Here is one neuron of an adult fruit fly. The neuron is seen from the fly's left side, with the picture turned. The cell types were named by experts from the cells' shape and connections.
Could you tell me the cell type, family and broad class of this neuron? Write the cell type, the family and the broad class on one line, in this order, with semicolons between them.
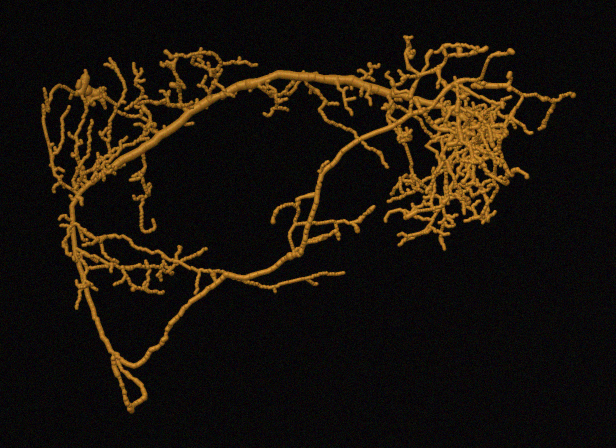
GNG284; hemilineage LB6; central-brain intrinsic neuron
